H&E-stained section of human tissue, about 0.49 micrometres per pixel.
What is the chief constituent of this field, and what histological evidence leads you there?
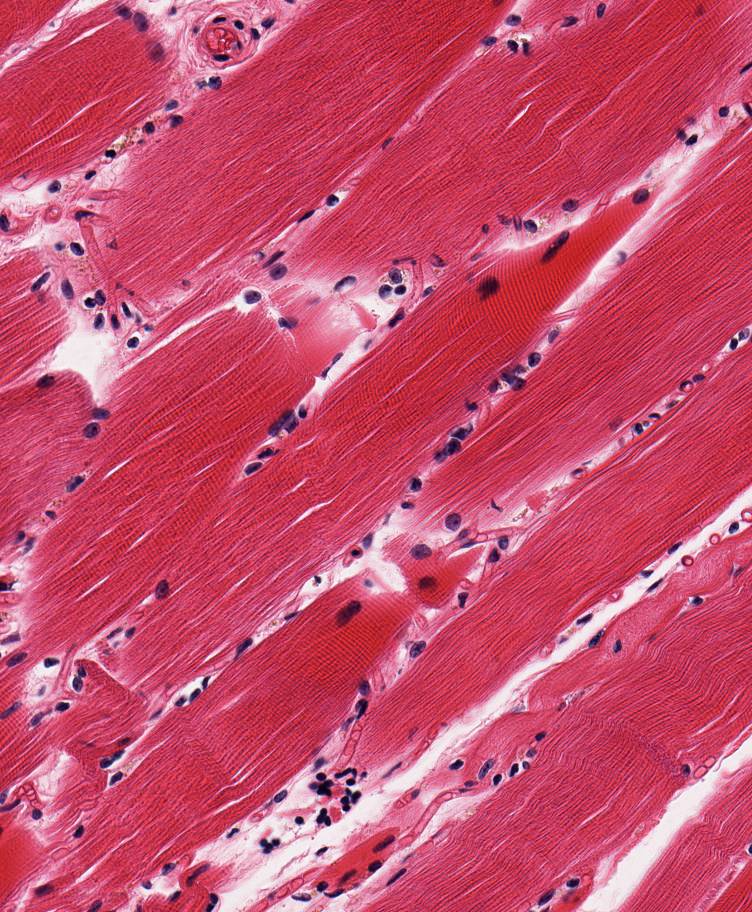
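Skeletal muscle occupies this field. Long, broad fibres run parallel, lower left to upper right, showing fine transverse cross-striations and deep pink-red cytoplasm.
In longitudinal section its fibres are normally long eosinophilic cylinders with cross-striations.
Most nuclei are small, dark and oval, at fibre edges or in the narrow spaces between fibres.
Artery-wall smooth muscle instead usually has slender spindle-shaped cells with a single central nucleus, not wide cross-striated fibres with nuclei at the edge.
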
